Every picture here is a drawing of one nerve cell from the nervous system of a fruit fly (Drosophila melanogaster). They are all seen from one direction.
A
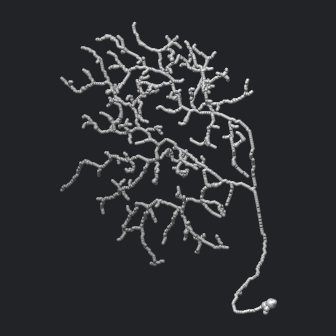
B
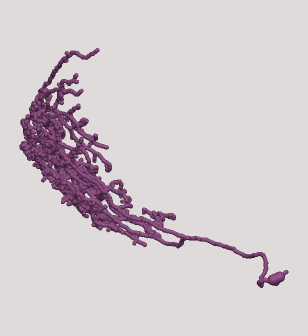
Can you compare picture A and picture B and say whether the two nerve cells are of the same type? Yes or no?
no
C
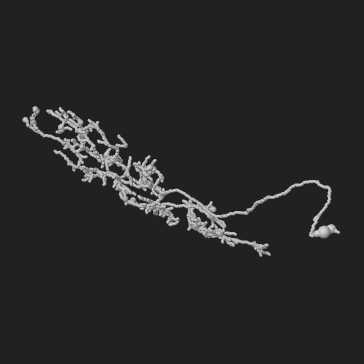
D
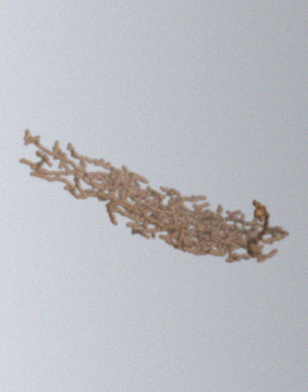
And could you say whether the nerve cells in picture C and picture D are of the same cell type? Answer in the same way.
no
